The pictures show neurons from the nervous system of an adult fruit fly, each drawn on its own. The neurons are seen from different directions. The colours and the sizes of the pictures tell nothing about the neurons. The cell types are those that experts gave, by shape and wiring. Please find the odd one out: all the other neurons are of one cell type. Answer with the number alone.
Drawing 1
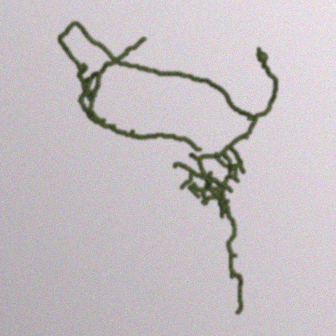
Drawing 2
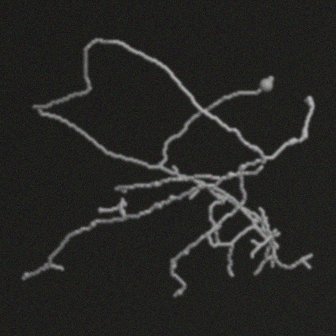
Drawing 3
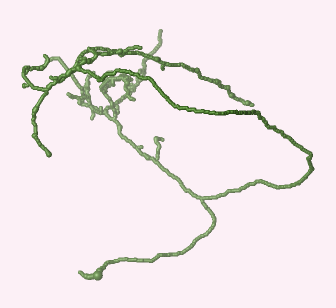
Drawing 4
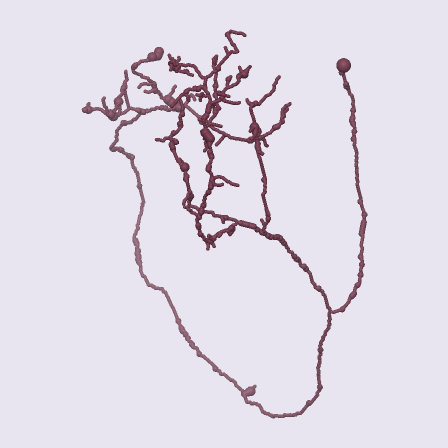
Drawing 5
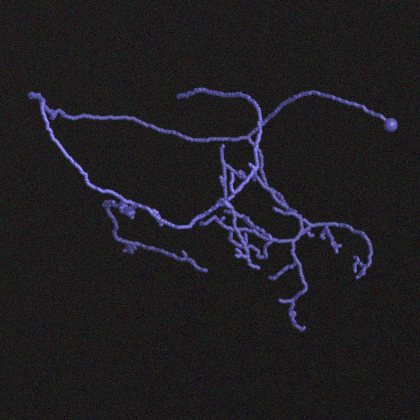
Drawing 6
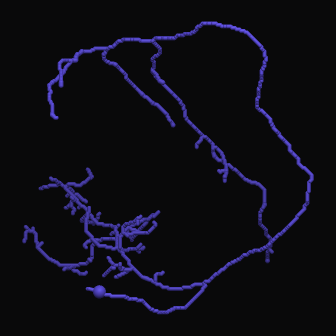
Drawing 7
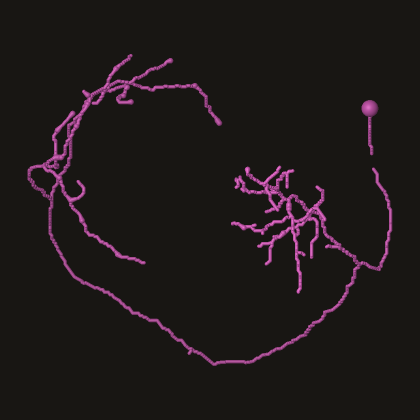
4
